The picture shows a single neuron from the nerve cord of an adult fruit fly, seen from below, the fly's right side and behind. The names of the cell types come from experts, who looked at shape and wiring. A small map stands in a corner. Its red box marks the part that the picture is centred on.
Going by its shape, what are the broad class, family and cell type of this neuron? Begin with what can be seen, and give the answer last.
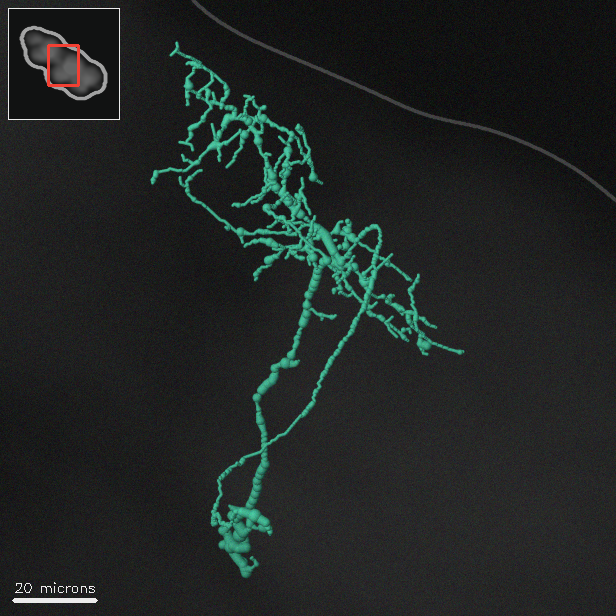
By the scale bar it is about 130 microns tall in this view. Dozens of branch ends can be seen. It is a nerve-cord intrinsic neuron. Its family is hemilineage 06A. The cell type is IN06A070.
